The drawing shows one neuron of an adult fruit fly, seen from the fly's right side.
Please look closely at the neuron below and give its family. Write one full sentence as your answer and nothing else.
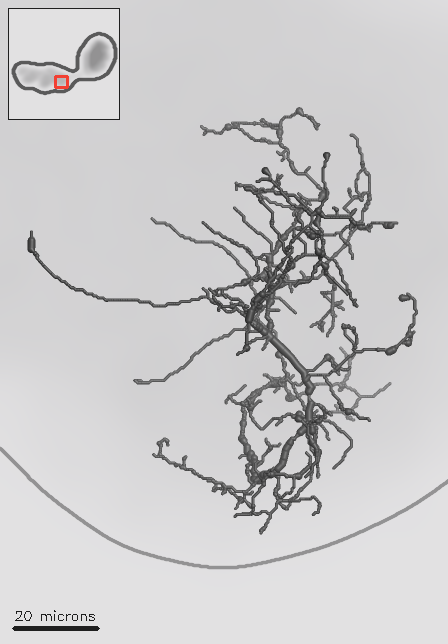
This neuron is within the family hemilineage 20A.22A.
